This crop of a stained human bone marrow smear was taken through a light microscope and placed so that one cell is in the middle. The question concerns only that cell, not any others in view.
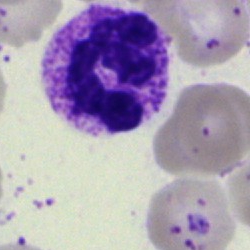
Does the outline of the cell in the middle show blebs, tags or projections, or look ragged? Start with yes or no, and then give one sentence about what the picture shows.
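No. The cell has a round, smooth outline.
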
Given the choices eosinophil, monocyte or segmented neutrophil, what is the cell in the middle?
segmented neutrophil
